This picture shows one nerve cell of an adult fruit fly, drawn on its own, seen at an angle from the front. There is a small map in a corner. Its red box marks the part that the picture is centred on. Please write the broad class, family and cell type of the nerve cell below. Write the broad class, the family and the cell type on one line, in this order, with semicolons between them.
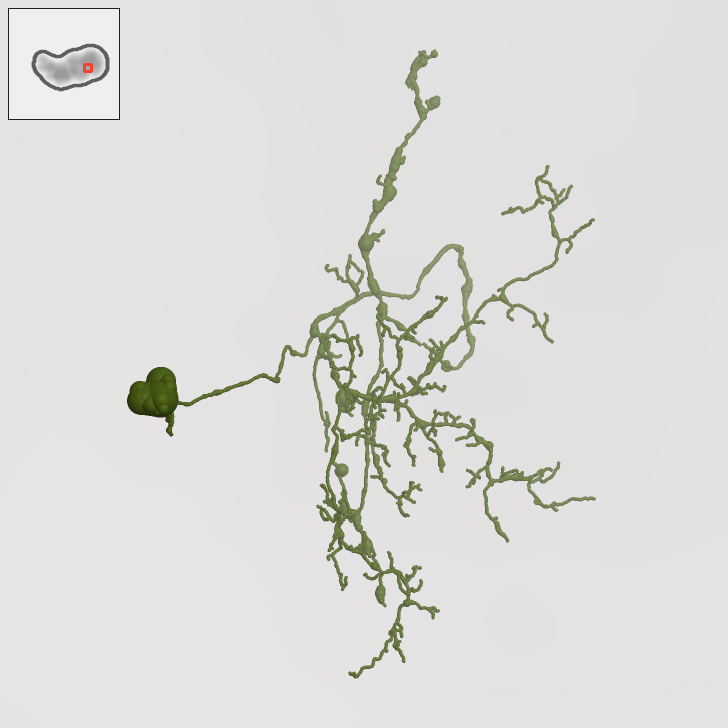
optic-lobe intrinsic neuron; LPi; LPi14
